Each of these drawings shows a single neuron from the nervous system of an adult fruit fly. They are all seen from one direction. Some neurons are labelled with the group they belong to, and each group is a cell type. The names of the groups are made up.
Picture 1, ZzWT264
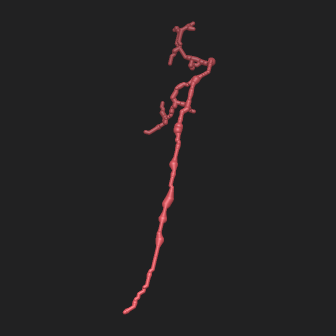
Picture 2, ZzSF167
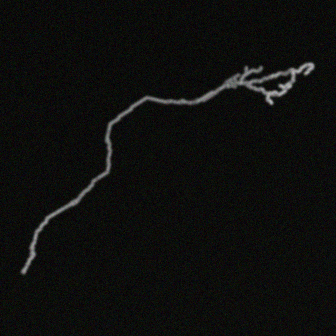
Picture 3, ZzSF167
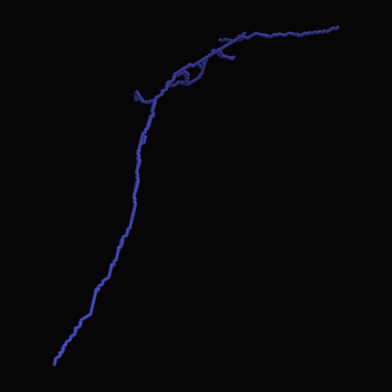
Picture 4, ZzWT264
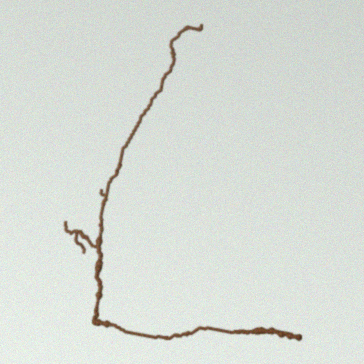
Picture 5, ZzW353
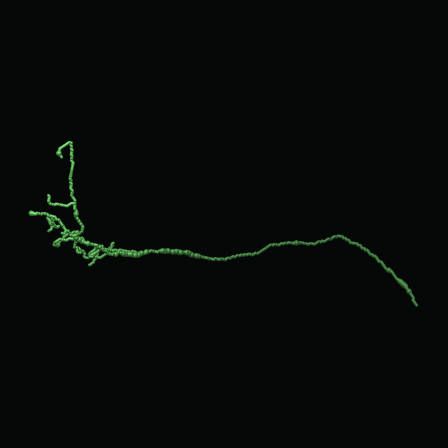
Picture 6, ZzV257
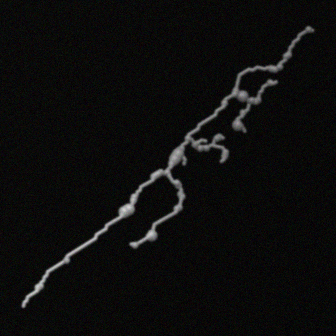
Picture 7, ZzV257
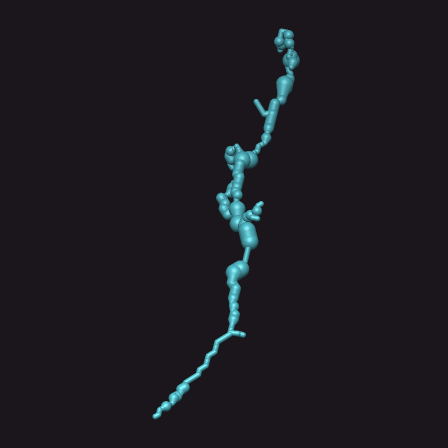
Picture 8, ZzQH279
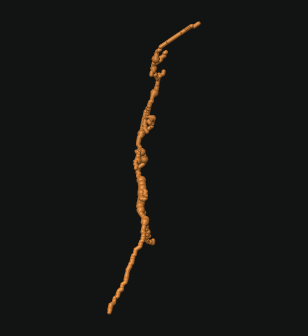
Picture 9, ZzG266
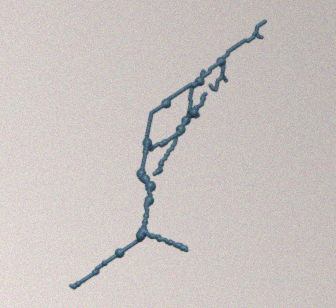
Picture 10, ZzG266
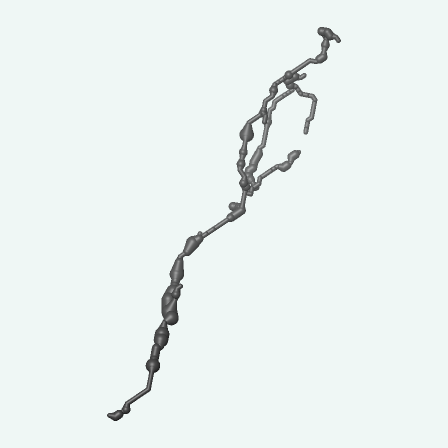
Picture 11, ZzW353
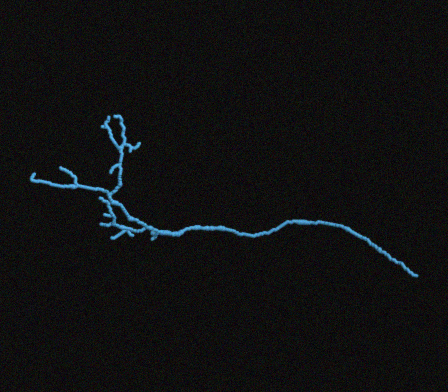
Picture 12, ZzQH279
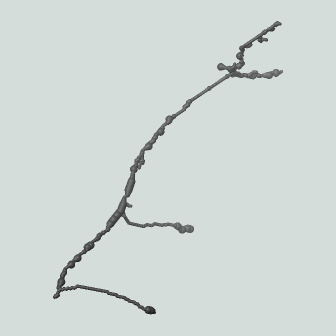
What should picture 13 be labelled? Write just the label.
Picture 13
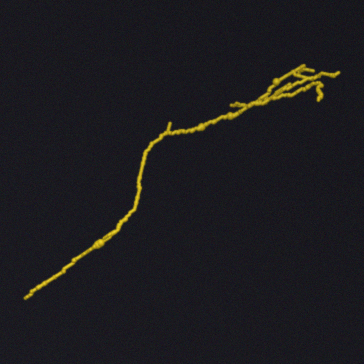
ZzSF167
